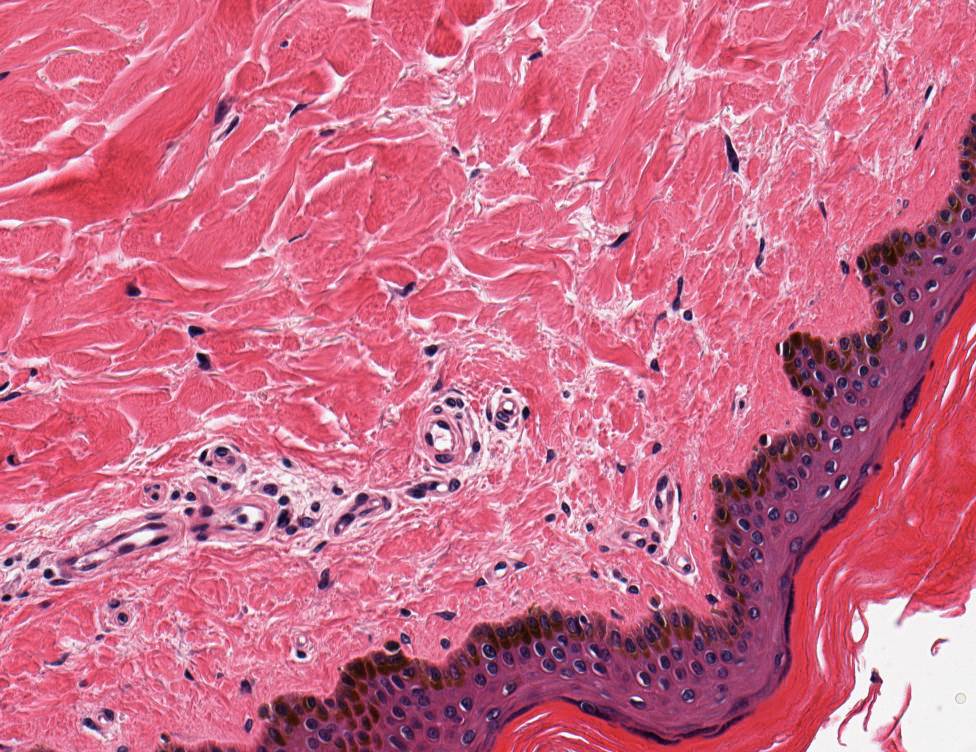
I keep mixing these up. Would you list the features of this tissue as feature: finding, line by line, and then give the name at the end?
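Layout: epidermis strip runs diagonally along the lower right edge; dermis fills the rest, above and left.
Basal layer: heavily laden with brown melanin pigment.
Upper epidermal layers: largely free of pigment.
Stratum corneum: compact, bright pink, along the right edge.
Dermis: thick, coarse eosinophilic collagen bundles in haphazard directions.
Name: skin of the lower leg.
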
